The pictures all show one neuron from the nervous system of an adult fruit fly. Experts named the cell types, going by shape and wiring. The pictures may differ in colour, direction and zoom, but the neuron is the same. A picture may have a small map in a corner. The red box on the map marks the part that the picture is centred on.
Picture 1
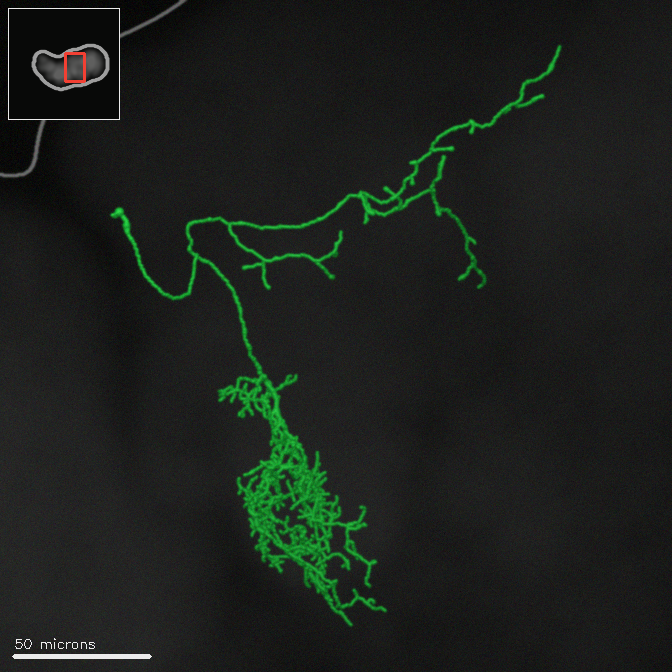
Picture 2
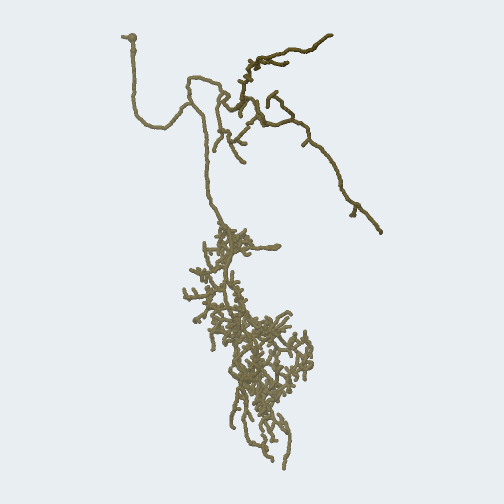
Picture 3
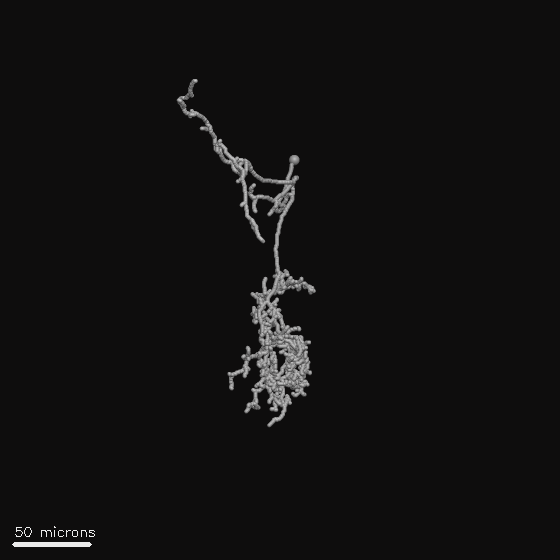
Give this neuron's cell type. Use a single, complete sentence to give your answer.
The single neuron here is of type AVLP761m.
